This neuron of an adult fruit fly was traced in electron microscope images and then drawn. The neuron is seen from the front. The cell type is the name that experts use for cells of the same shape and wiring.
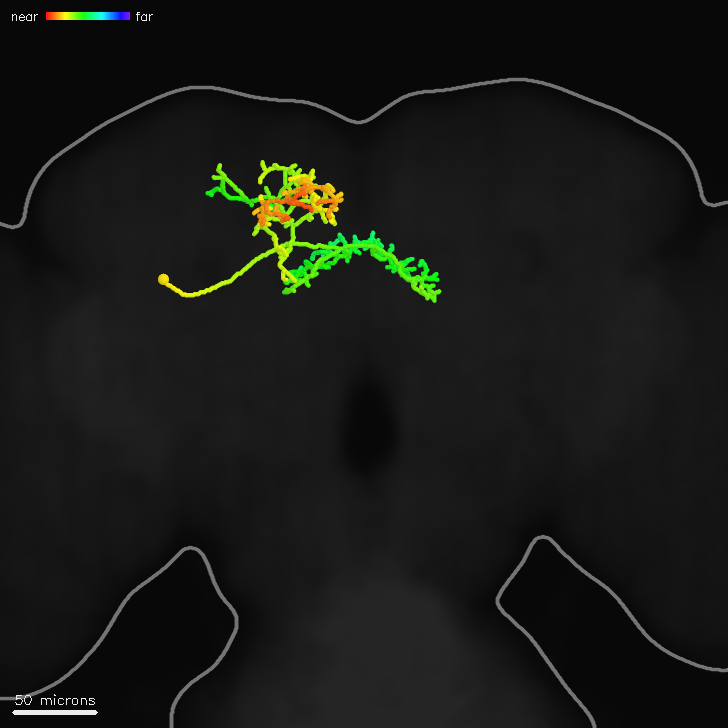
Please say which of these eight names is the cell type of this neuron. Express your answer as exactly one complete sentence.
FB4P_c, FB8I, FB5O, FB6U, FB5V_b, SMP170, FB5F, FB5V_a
The cell type for the neuron is FB5F.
